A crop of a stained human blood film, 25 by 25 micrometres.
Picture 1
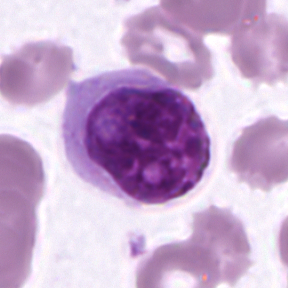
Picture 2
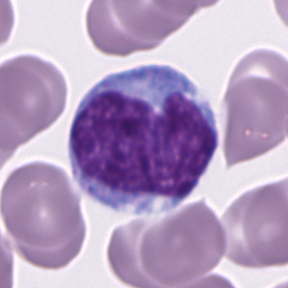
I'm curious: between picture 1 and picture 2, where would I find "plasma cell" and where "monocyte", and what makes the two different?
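Picture 1 shows a plasma cell, and picture 2 shows a monocyte. First, nuclear shape: in picture 1 the nucleus is round in outline, while in picture 2 a notch in its upper edge gives it a bean shape. Second, size: the nucleus is about 11 micrometres across in picture 1, against about 13 by 9 micrometres in picture 2, where the whole cell is round and about 13 micrometres across.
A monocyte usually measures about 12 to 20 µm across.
Third, inside the nucleus: picture 1 has a pale round spot in its lower middle part, whereas picture 2 shows no clearly visible nucleolus. Fourth, chromatin: in both cells it is dark purple and clumped, and in picture 1 the clumps are coarse, with lighter gaps between them.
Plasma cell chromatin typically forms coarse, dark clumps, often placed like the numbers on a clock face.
Fifth, proportion: in each cell the nucleus fills about 70% of the area. Sixth, cytoplasm: picture 1 shows neither granules nor vacuoles, and picture 2 shows pale blue cytoplasm without distinct pink or red granules. Finally, in picture 1 a small purple fragment lies just below the cell without touching it.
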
